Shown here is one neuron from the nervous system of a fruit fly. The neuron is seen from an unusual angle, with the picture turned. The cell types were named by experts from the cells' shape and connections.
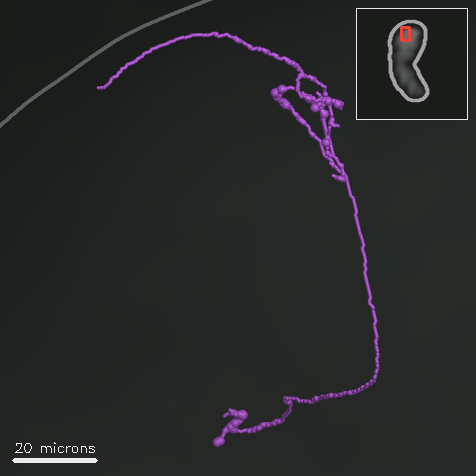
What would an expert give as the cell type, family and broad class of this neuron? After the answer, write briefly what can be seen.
It is of cell type ORN_DA4m. The name of its family is class olfactory. It is a sensory neuron entering the brain. By the scale bar it is about 100 microns tall in this view. It has a dozen or fewer branch ends.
